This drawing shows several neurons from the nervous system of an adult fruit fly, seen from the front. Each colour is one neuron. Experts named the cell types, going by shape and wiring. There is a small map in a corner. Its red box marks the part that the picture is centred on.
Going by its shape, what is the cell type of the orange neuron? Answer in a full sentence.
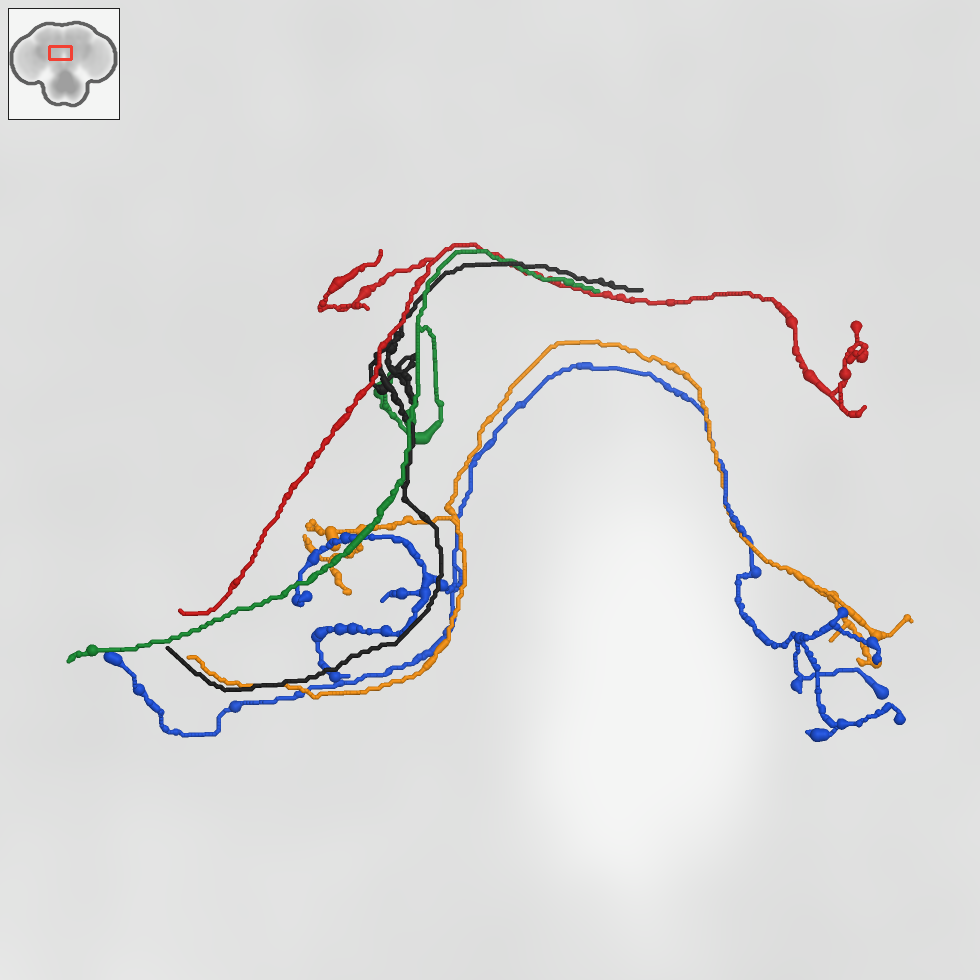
The cell type is ORN_VC4.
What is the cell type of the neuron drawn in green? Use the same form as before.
The cell type is ORN_DM2.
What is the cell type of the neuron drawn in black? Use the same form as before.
The cell type is ORN_DM5.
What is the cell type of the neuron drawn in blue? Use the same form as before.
The cell type is ORN_VA2.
